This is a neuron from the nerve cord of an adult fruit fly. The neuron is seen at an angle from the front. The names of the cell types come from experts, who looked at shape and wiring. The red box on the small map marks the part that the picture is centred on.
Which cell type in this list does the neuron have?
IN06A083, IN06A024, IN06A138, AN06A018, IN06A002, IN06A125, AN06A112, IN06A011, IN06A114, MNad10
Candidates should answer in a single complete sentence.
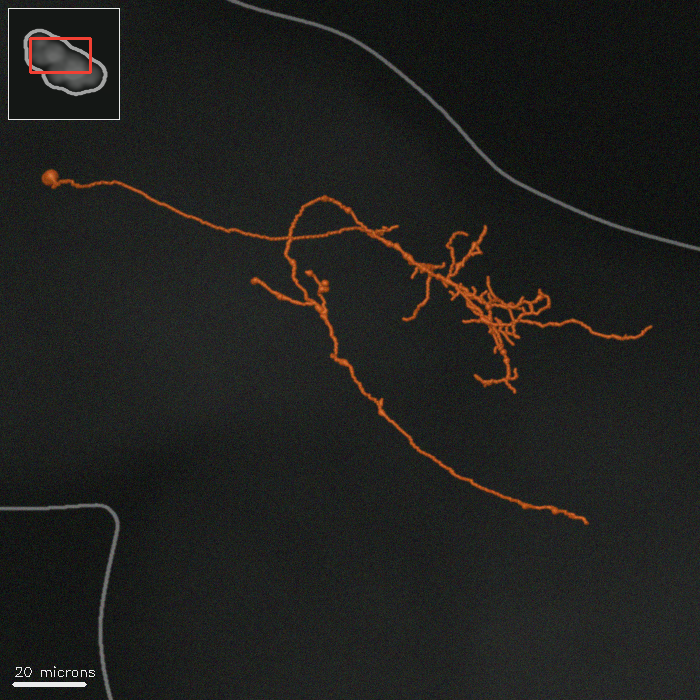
This neuron is an instance of the cell type IN06A125.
